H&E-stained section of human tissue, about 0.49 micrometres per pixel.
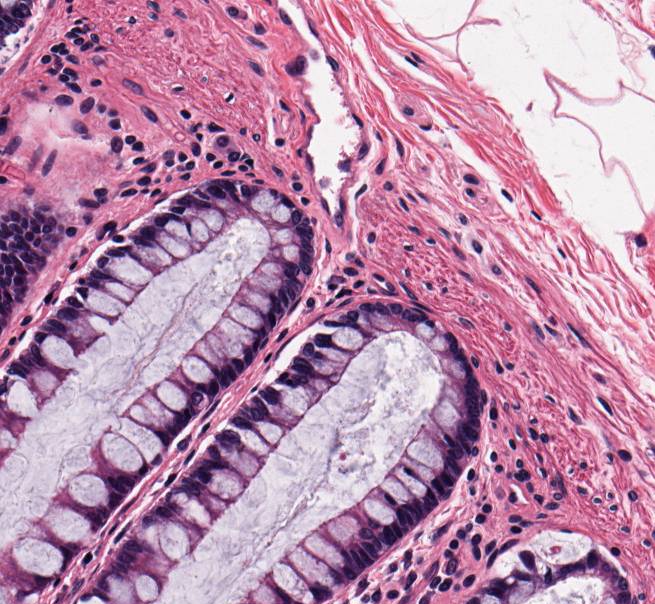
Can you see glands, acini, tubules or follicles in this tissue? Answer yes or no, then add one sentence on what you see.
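Yes. Two elongated crypts lie side by side in the lower left half of the field, with their long axes running from lower left toward upper right.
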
